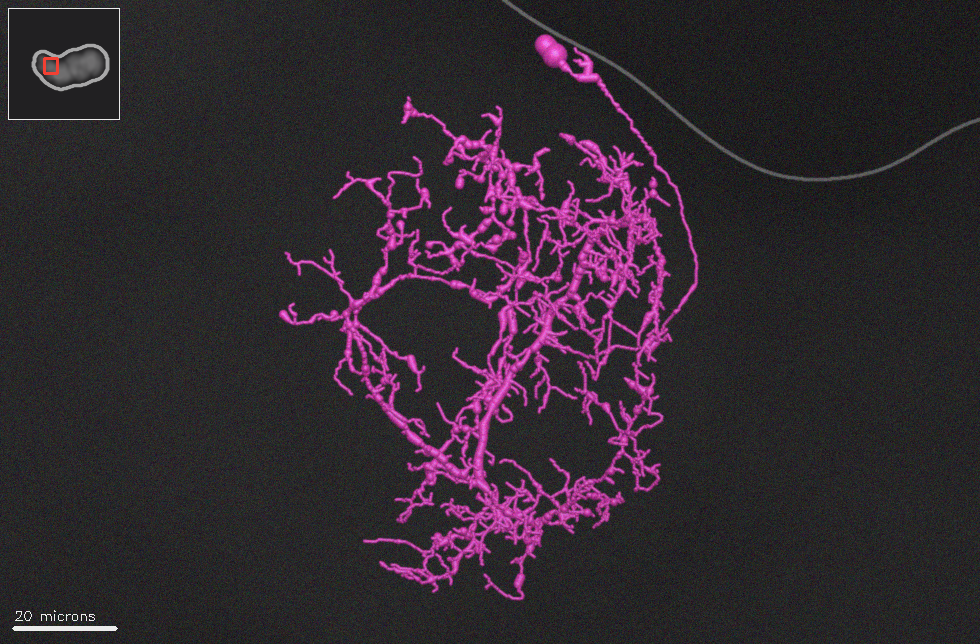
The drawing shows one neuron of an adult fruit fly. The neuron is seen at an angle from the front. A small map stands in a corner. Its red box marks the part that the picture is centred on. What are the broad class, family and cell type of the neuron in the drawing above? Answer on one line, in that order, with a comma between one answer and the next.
nerve-cord intrinsic neuron, hemilineage 17A, IN17A052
